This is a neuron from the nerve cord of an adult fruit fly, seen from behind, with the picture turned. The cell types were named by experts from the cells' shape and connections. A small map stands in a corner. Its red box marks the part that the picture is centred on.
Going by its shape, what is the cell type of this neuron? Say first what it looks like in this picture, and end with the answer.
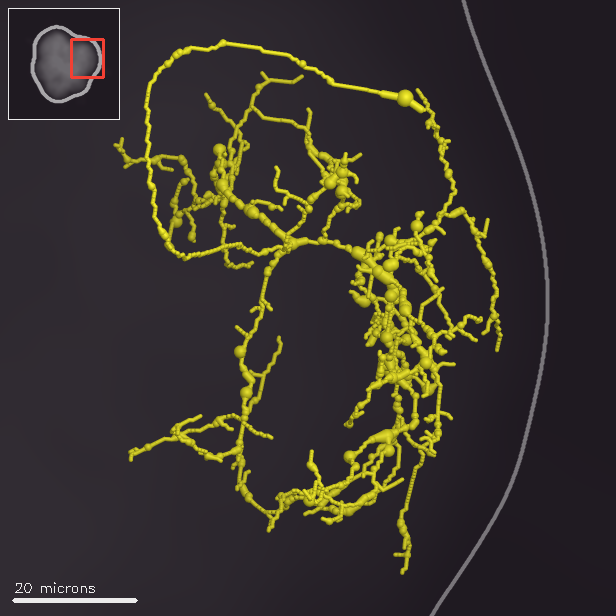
From top to bottom in the picture it spans about 90 microns. Dozens of branch ends can be seen. This is a nerve-cord intrinsic neuron. Its cell type is IN20A.22A057.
